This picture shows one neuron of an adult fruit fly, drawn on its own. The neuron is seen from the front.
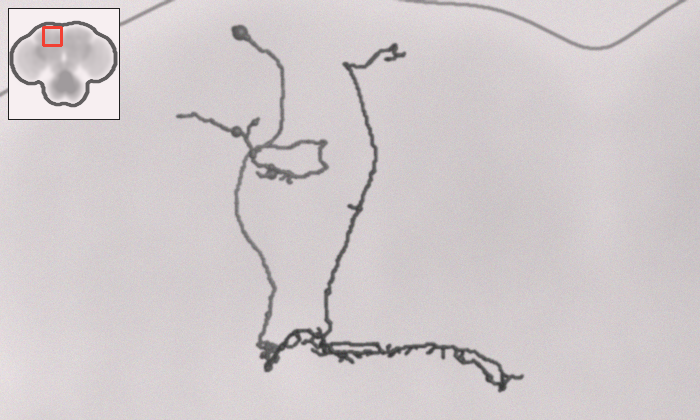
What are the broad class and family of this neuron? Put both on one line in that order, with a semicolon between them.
central-brain intrinsic neuron; class Kenyon Cell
